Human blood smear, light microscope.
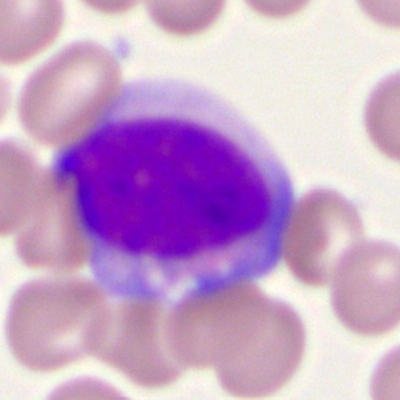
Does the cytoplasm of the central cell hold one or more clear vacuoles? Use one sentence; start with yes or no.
Yes, at least one clear vacuole is present within the cytoplasm of the cell.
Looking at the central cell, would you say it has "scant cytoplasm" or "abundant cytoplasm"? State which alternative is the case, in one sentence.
What surrounds the nucleus is a narrow rim of cytoplasm.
